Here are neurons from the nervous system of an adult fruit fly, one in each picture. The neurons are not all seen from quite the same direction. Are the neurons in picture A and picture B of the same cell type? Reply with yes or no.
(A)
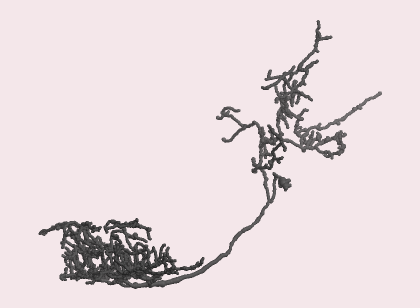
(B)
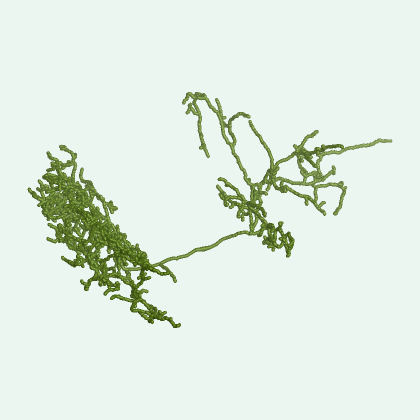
yes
